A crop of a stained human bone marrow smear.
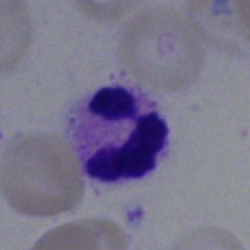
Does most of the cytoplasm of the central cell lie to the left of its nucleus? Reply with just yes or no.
Yes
